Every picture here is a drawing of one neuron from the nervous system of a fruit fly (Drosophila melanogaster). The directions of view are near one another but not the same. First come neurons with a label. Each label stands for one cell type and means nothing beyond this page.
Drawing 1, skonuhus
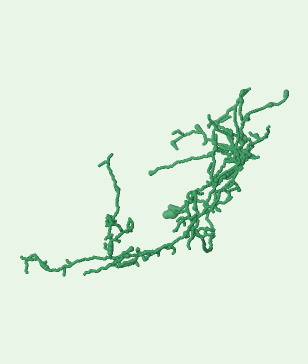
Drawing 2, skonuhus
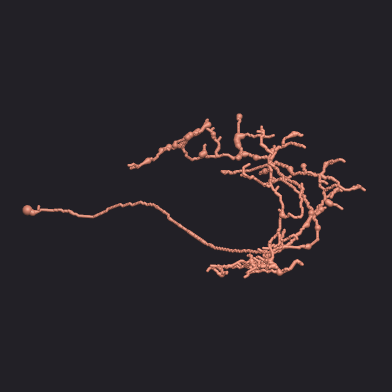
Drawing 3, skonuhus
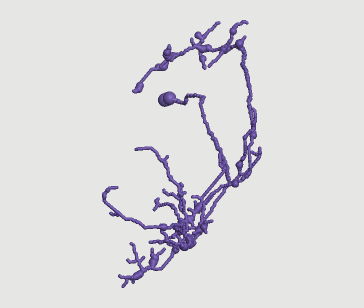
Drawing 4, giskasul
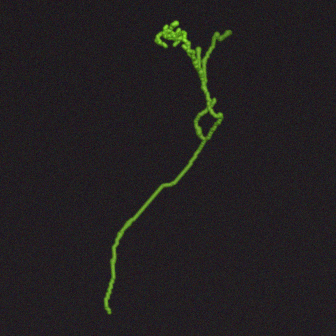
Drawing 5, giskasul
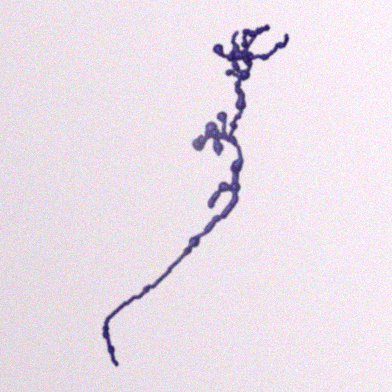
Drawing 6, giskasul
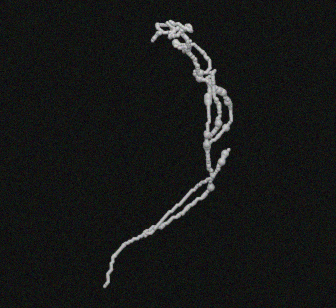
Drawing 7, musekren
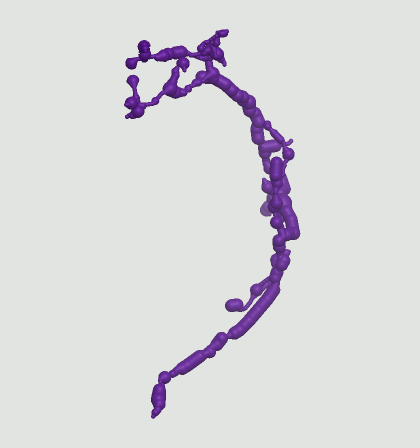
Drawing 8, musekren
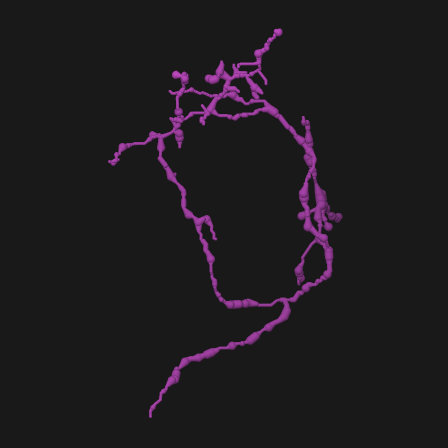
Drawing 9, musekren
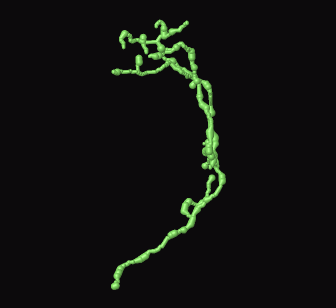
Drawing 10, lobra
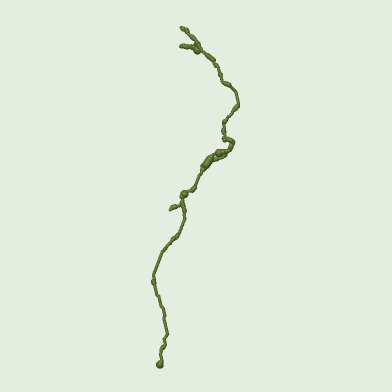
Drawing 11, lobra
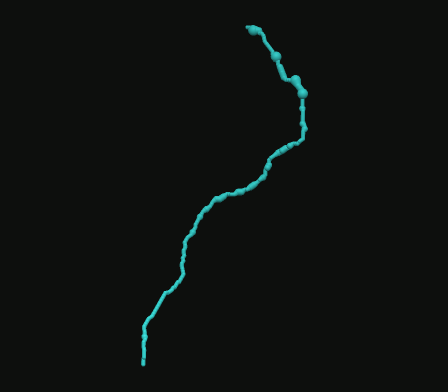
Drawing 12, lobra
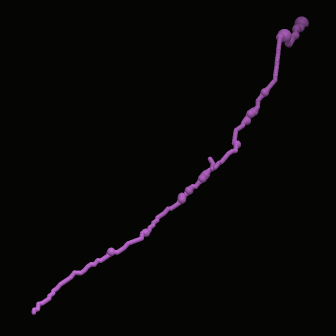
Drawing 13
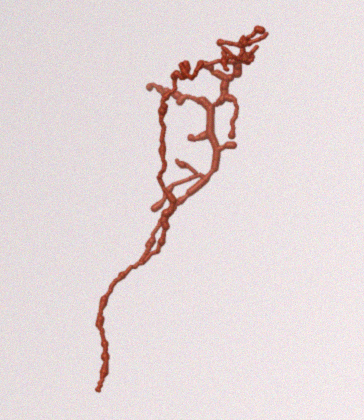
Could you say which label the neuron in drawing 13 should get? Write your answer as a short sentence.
It belongs to musekren.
